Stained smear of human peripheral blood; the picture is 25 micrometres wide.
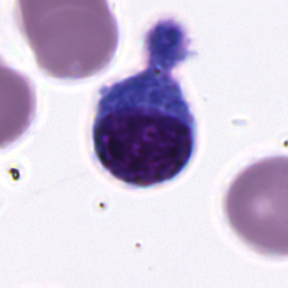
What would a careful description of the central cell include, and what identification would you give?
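Look first at the outline: the cell body is round except for one projection at its top. That projection is a rounded knob of cytoplasm, joined to the cell by a short, narrow neck. Notice that the edge of the knob looks frayed rather than smooth. Inside the nucleus, no nucleoli can be seen. This is a plasma cell.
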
